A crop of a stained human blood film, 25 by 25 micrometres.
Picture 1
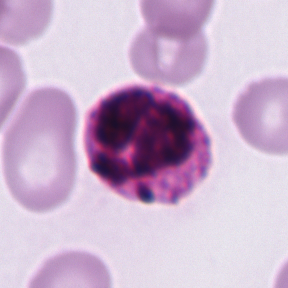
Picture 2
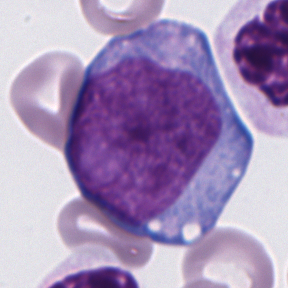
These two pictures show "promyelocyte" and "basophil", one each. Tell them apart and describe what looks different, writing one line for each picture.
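In picture 1 we see a basophil: The nucleus is split into lobes by a narrow pale cleft.
In picture 2 we see a promyelocyte: The nucleus is roughly oval.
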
